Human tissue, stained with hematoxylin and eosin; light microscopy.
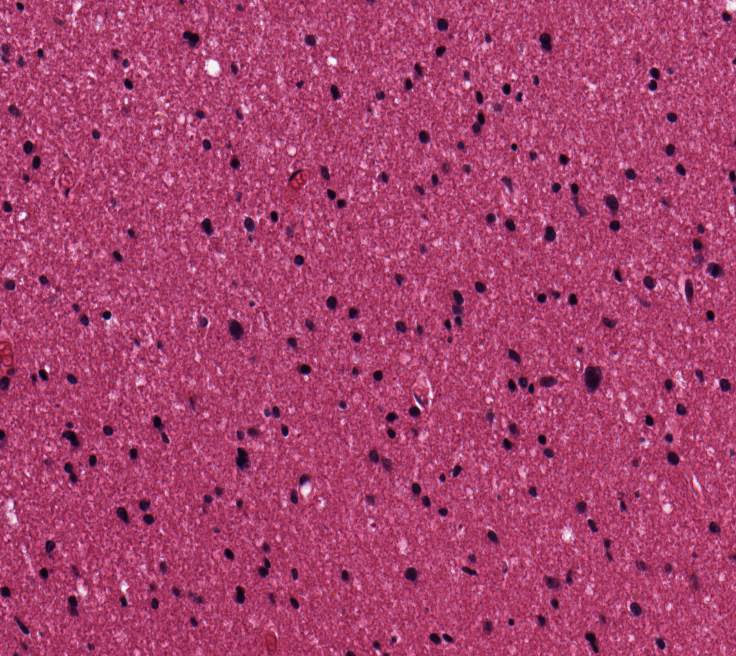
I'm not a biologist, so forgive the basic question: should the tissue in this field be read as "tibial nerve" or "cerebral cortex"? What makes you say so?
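This is cerebral cortex. The whole field is a uniform pink, finely granular matrix with scattered nuclei and no organised units such as glands or tubules. The nuclei are spread fairly evenly, forming no clusters or layers; most are small, round to oval and densely dark blue, with no visible surrounding cytoplasm. Between them the matrix has a fine mesh-like texture with many tiny pale spaces.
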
